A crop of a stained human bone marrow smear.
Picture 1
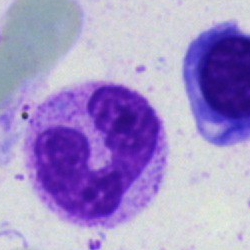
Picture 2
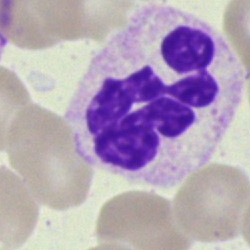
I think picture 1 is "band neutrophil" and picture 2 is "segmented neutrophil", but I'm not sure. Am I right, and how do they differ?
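In picture 1 the cell is a band neutrophil, and in picture 2 it is a segmented neutrophil. The band neutrophil's nucleus is bent into a horseshoe, its notch opening upward.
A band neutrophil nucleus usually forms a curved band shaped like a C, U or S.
The segmented neutrophil has a roughly round, smooth outline. The two nuclei share dark purple, clumped chromatin, coarse in the band neutrophil and dense in the segmented neutrophil, and neither shows nucleoli. No vacuoles are seen in the band neutrophil's cytoplasm. Pale red cells without nuclei lie around the segmented neutrophil, while a separate cell with deep blue cytoplasm sits to the upper right of the band neutrophil without touching it.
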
